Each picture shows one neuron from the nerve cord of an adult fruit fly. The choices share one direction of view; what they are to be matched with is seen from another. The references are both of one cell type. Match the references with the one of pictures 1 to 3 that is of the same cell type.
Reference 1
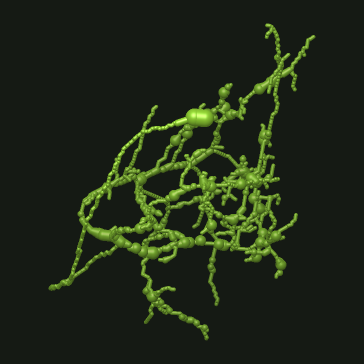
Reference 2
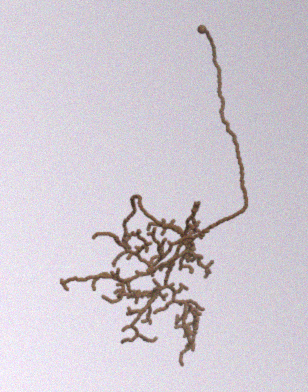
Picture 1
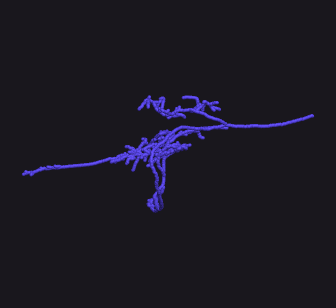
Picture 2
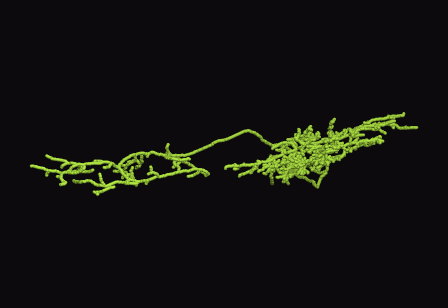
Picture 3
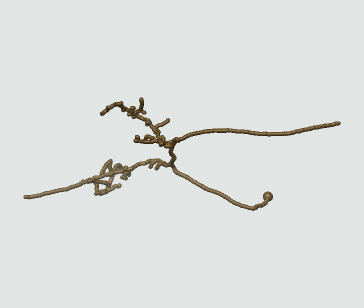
Picture 2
